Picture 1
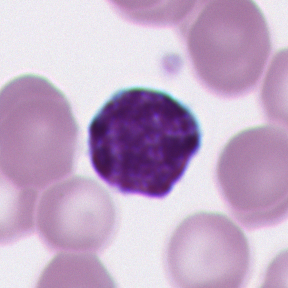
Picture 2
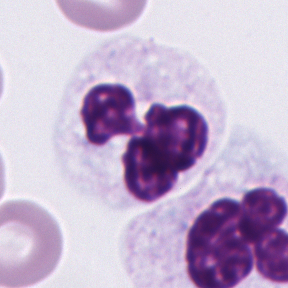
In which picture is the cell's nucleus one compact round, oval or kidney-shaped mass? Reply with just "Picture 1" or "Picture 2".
Picture 1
